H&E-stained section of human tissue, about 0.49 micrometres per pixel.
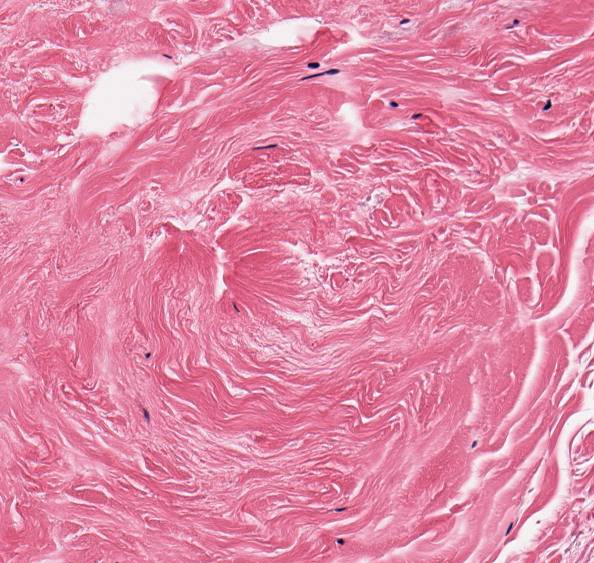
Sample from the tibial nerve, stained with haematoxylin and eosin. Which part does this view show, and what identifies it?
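Epineurium. Very poorly cellular, with far more fibre than nuclei. Collagen fibres form a large concentric whorl centred near mid-field. Nuclei sparse, small, dark and elongated, lying singly among the fibres.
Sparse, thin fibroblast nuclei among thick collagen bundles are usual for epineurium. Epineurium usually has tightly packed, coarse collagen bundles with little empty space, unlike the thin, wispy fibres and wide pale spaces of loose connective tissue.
Small white empty clefts along the top edge, mostly toward upper left.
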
